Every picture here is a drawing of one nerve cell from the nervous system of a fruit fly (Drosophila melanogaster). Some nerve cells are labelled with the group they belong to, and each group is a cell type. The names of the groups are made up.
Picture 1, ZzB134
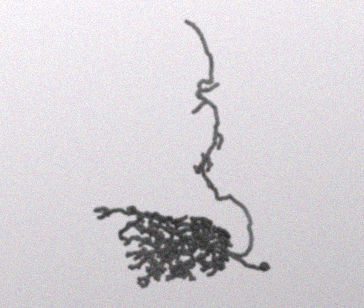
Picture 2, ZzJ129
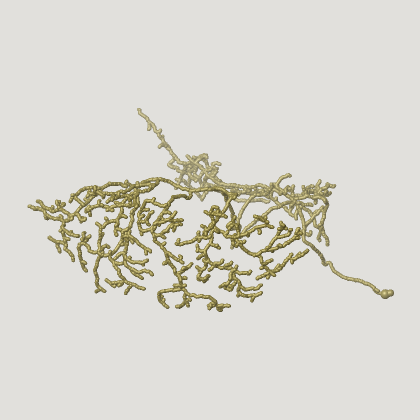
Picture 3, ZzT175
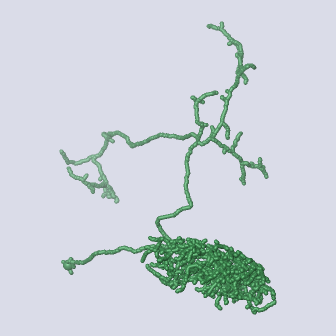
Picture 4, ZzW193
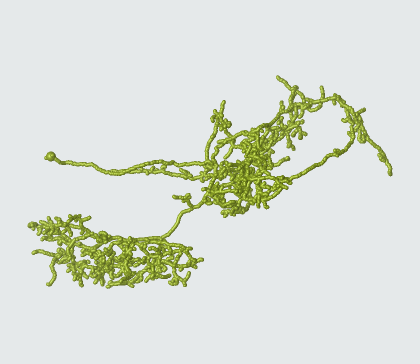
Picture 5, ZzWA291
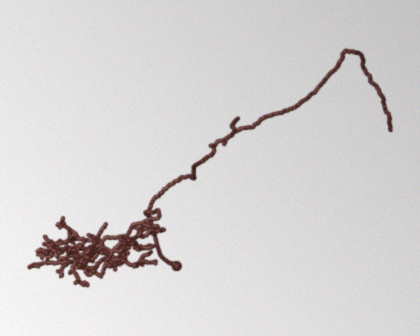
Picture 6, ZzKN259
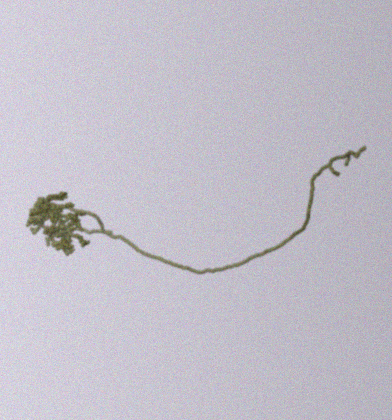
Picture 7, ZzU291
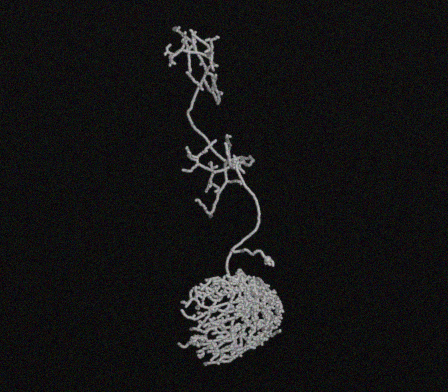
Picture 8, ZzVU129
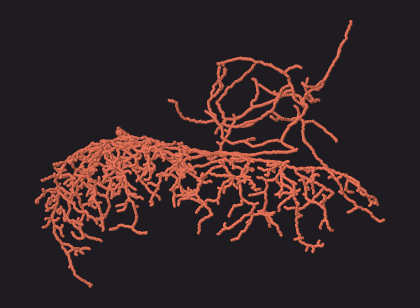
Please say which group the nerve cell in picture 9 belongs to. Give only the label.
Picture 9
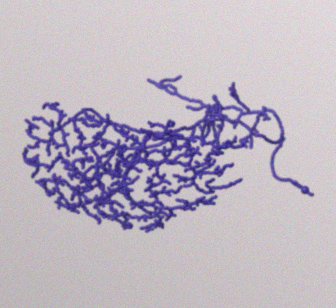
ZzJ129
